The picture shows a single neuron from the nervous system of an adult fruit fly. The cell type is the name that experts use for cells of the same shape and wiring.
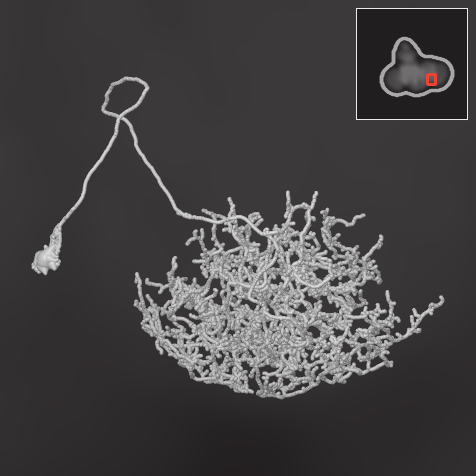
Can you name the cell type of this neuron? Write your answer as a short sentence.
The cell type is Li20.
